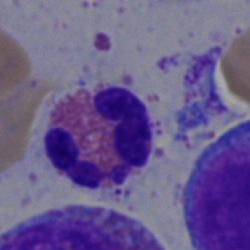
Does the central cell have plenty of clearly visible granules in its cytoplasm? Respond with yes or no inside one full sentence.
Yes, granules are visible in large numbers in its cytoplasm.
